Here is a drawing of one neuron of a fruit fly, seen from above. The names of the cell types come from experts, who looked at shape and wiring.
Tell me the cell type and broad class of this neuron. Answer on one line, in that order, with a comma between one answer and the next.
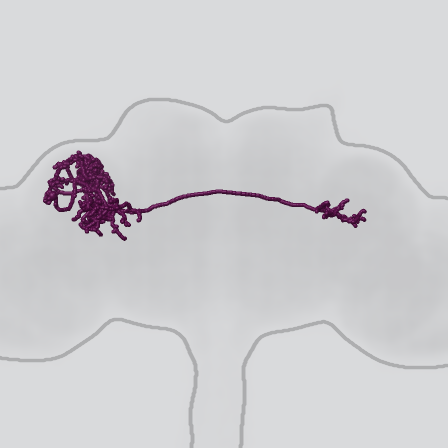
AVLP024_b, central-brain intrinsic neuron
